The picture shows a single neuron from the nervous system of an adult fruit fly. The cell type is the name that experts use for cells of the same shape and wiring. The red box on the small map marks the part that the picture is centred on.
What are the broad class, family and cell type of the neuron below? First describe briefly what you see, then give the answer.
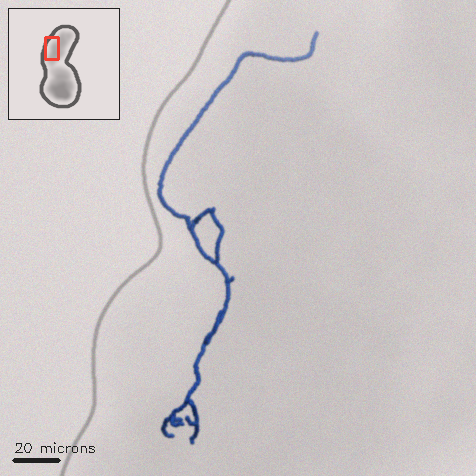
No cell body is drawn. By the scale bar it is about 190 microns tall in this view. There are a dozen or fewer branch ends. It is a sensory neuron entering the nerve cord. Its family is called class mechanosensory tactile. The cell type is SNta22.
